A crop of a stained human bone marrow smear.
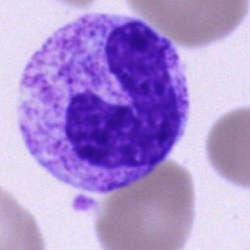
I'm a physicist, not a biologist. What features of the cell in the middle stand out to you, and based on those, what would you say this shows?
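The outline looks round and smooth. The nucleus sits toward the right side, and I can't make out any nucleoli in it. Fine purple granules fill the cytoplasm. So this is a band neutrophil.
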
